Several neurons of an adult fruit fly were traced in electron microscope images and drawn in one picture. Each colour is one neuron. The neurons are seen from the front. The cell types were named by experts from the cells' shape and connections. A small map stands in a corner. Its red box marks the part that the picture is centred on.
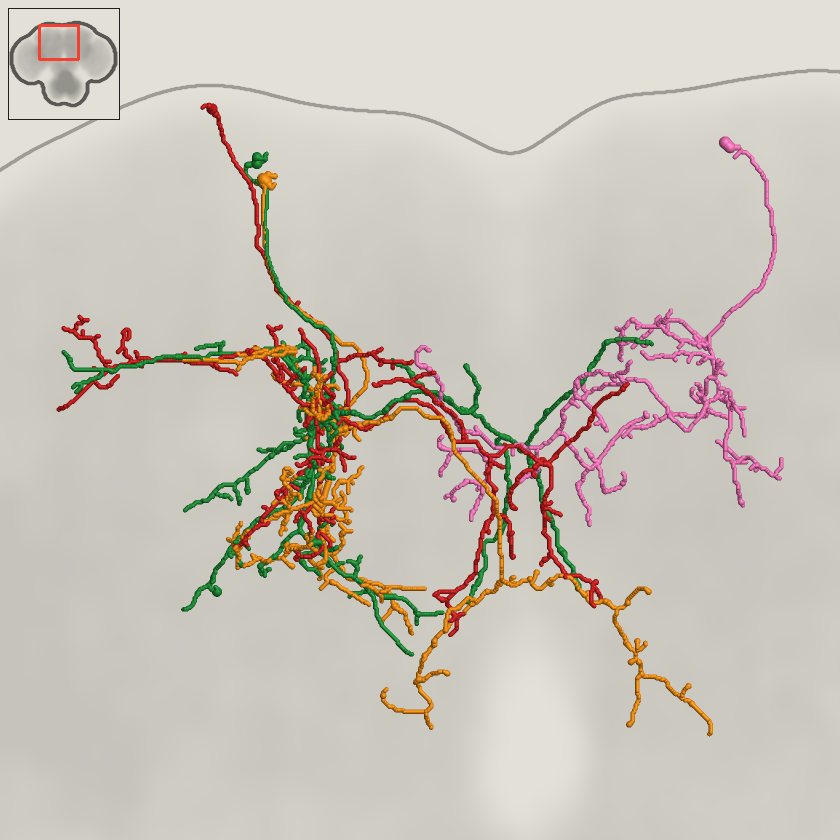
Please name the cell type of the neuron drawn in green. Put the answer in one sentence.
The cell type is CL161_b.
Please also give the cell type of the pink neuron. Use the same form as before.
The cell type is CB2300.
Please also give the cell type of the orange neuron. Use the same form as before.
The cell type is CL169.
